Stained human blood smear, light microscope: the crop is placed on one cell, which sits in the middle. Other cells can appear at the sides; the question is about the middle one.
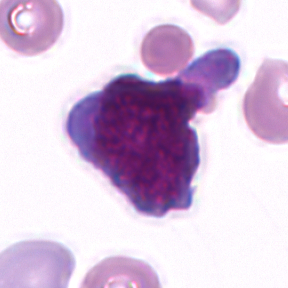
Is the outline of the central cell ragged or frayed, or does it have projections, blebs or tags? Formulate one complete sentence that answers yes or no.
Yes, the border of the cell is ragged or frayed, or shows projections, blebs or tags.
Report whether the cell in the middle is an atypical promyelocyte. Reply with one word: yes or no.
yes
